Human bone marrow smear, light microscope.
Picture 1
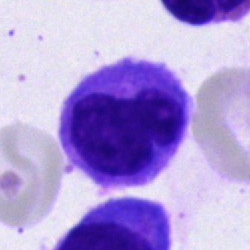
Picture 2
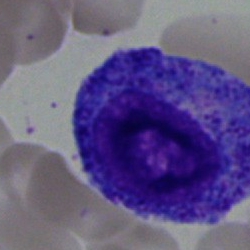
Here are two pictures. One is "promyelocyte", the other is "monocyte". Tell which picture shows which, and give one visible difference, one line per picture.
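Picture 1 shows a monocyte: No distinct granules are seen in the cytoplasm.
Picture 2 shows a promyelocyte: The cytoplasm is packed with coarse dark purple granules.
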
